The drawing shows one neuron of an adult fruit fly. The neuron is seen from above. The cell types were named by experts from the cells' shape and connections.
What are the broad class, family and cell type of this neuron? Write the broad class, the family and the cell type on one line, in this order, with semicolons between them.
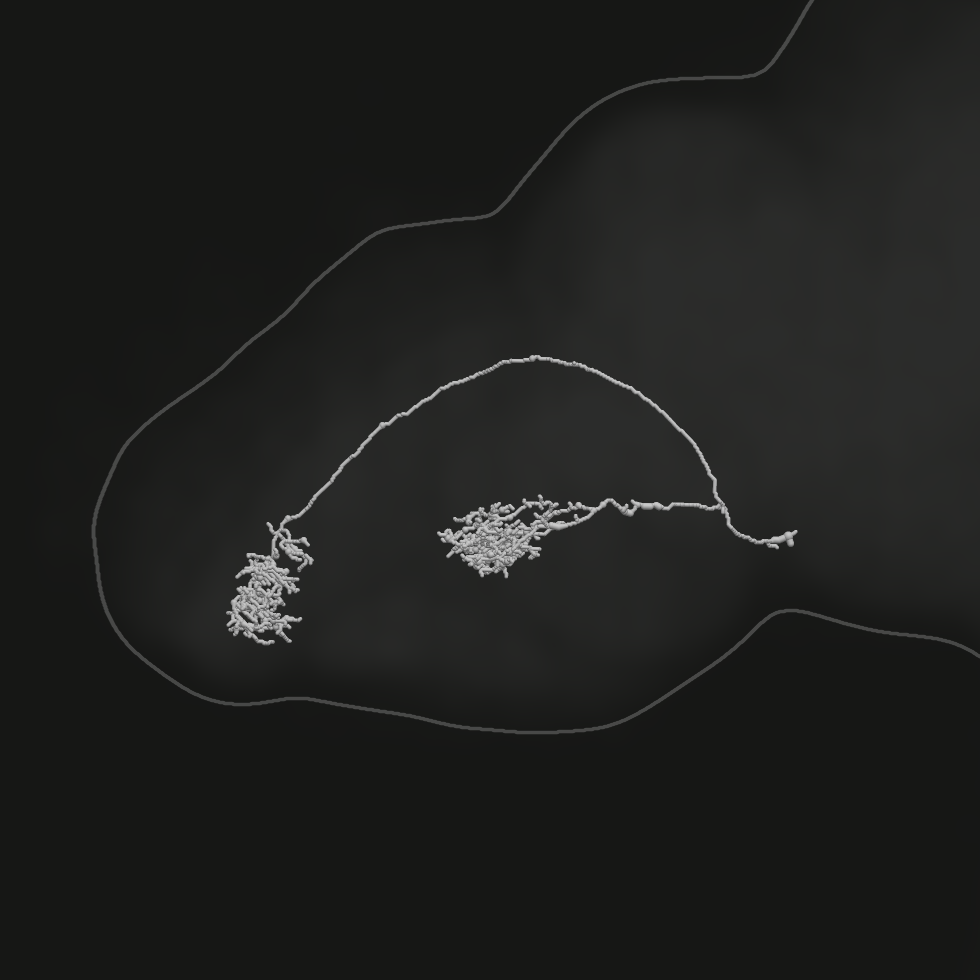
optic-lobe intrinsic neuron; MeLo; MeLo13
